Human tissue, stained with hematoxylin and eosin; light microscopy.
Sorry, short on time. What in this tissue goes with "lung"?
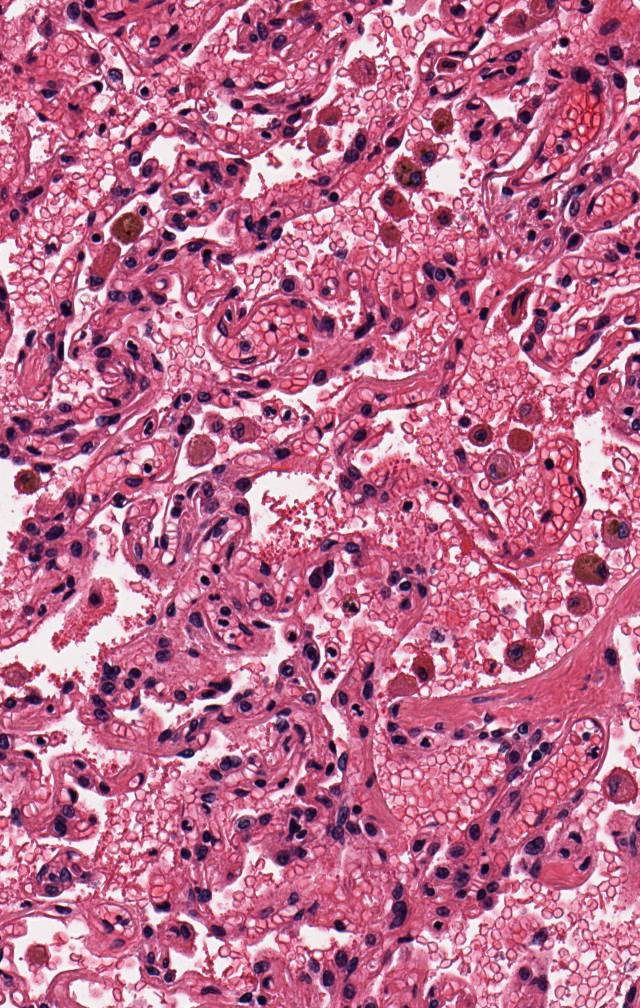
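This tissue is lung. Throughout the field, thin branching pink septa form a meshwork enclosing irregular spaces.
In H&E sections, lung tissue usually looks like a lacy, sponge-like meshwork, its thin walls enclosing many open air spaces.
The septal meshwork seen here matches that pattern. Toward the lower right, a broad band of dense pink fibrous tissue runs diagonally, and it does not share the thin-walled, lacy look. Rounded cells lie free and scattered within the spaces, their cytoplasm filled with brown granular pigment. No fat cells are present anywhere in the field.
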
